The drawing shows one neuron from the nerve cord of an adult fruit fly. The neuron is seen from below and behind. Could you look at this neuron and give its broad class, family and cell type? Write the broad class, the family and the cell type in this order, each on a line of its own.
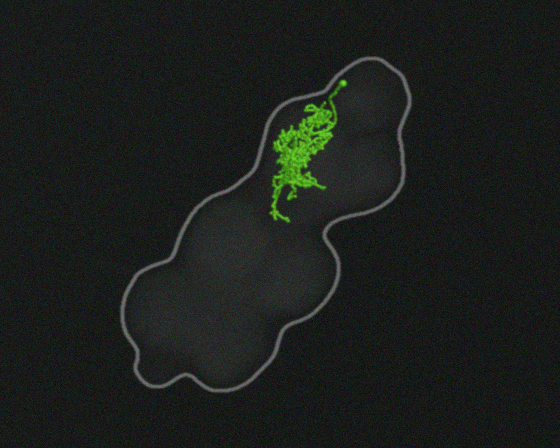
nerve-cord intrinsic neuron
hemilineage 21A
IN21A020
